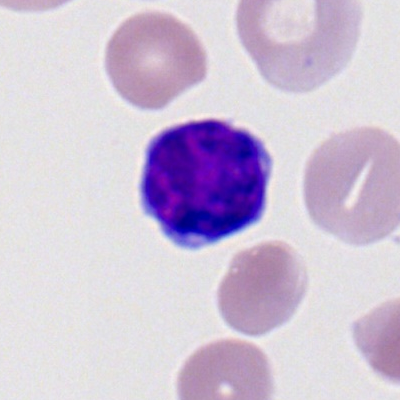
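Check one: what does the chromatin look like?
Dense, dark purple and coarsely clumped.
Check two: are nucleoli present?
No, none can be seen in the nucleus.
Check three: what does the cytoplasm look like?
Only a scant pale blue rim, mostly along the lower edge, without granules.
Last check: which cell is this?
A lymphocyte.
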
